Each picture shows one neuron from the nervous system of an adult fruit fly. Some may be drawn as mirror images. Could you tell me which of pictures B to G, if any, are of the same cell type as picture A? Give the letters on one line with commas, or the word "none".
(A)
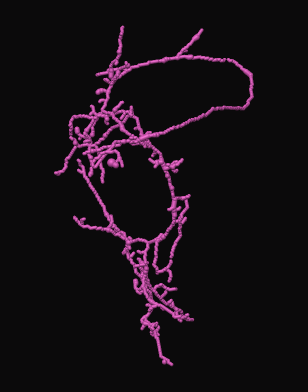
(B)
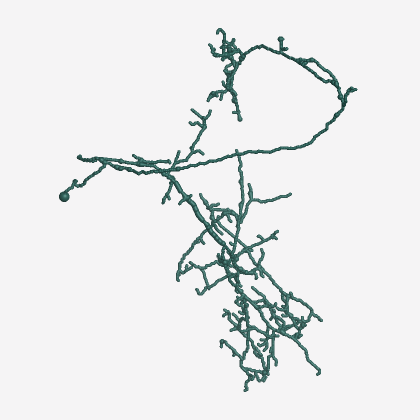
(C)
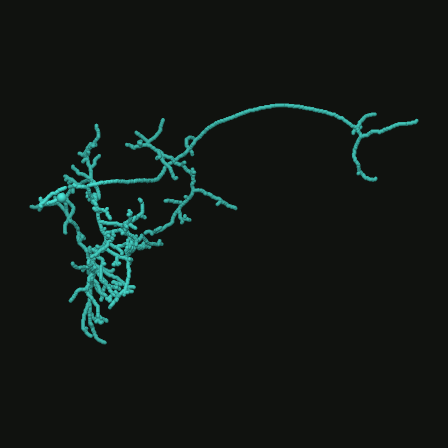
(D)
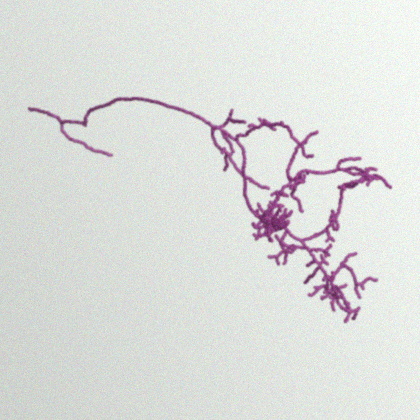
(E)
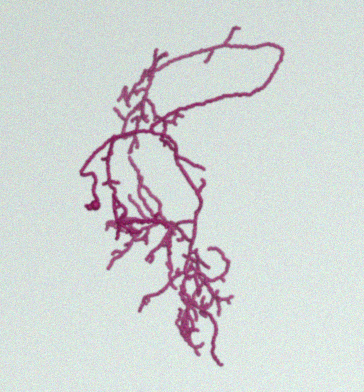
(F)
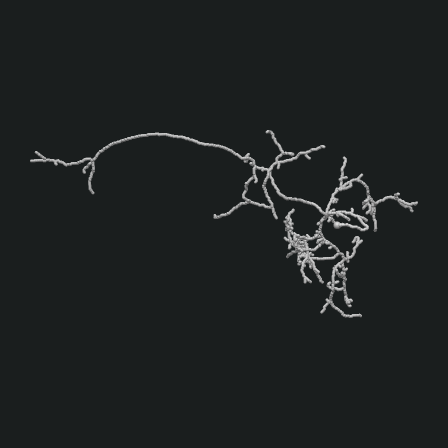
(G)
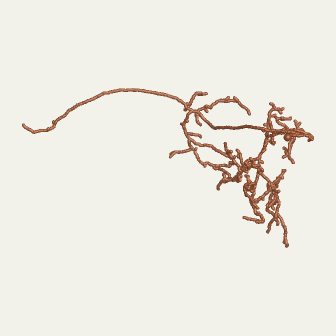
B, E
